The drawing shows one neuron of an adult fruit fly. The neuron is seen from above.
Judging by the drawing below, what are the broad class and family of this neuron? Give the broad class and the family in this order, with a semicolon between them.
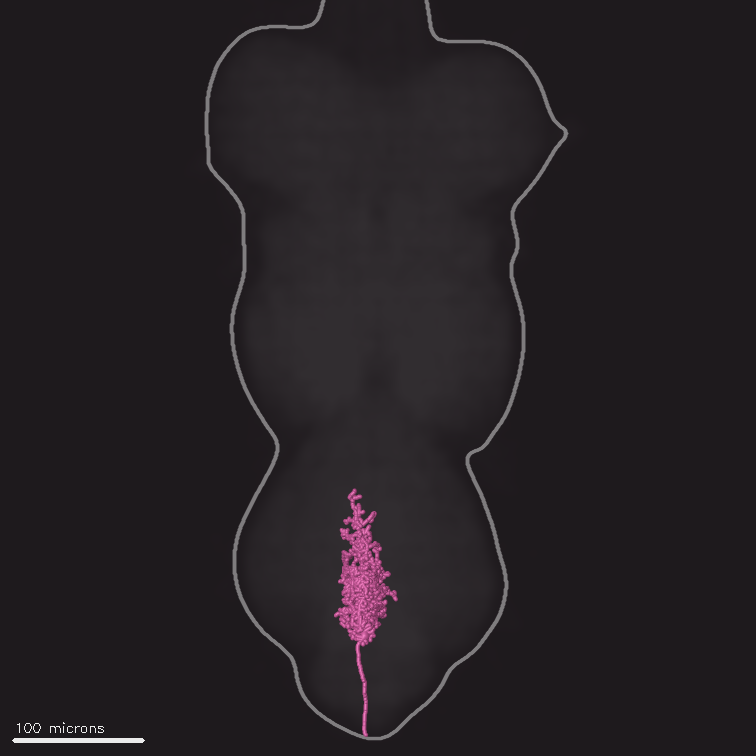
motor neuron of the nerve cord; MNad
